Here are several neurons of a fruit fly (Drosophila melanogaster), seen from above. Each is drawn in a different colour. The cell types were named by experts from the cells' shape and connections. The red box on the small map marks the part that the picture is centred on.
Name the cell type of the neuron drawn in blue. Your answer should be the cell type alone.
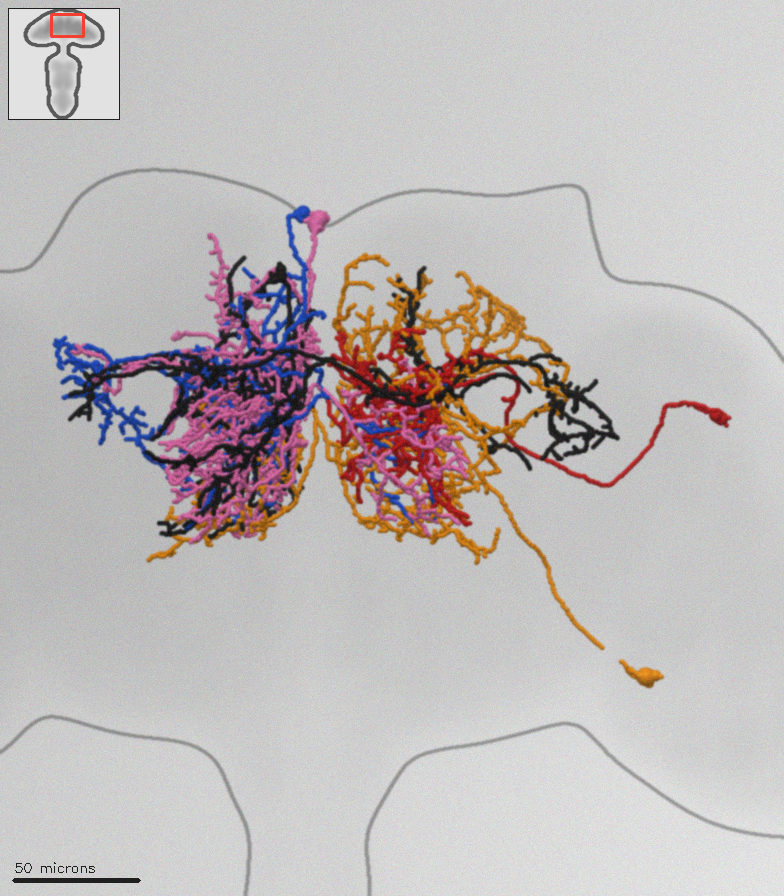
SMP085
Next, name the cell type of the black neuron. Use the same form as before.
SMP084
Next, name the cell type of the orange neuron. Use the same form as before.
SMP272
